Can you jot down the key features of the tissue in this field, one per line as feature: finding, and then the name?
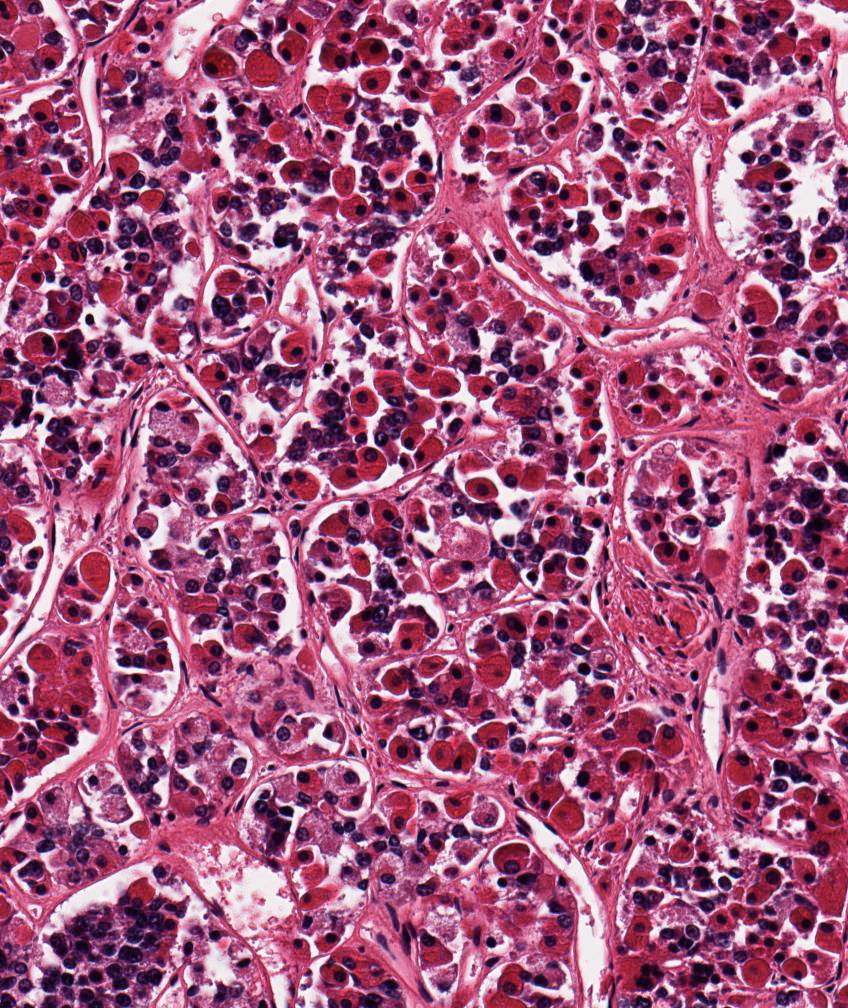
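Arrangement: rounded nests across the whole field, parted by thin pink fibrous septa
Small cells: dark round nuclei, scant barely stained cytoplasm, among red-staining cells
Nuclei: round, dark, fairly uniform, mostly central
Septa: flattened elongated dark nuclei lining thin-walled capillary channels
Name: pituitary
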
